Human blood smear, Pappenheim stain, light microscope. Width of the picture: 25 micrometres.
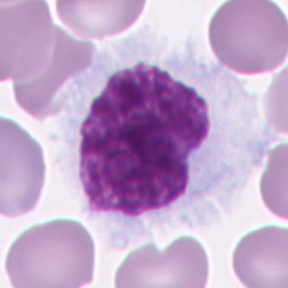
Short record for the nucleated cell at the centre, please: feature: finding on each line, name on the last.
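Outline: irregular and ragged
Nucleus: off-centre, more cytoplasm on its right than its left
Chromatin: dark purple, coarsely clumped
Granules: no coarse coloured ones in the cytoplasm
Cell type: hairy cell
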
